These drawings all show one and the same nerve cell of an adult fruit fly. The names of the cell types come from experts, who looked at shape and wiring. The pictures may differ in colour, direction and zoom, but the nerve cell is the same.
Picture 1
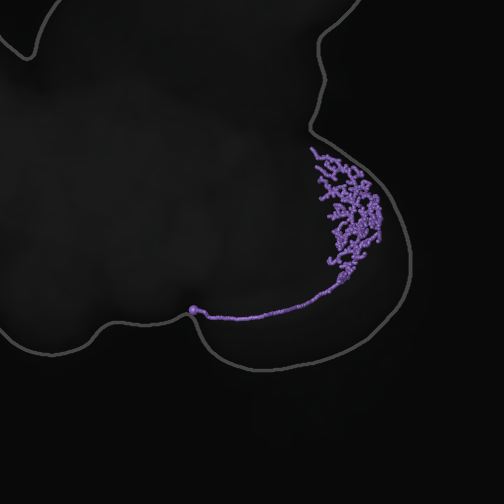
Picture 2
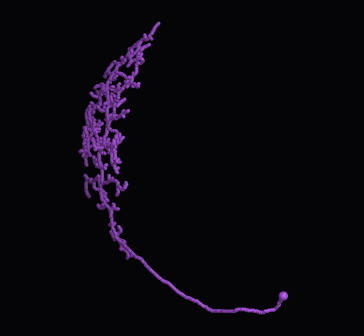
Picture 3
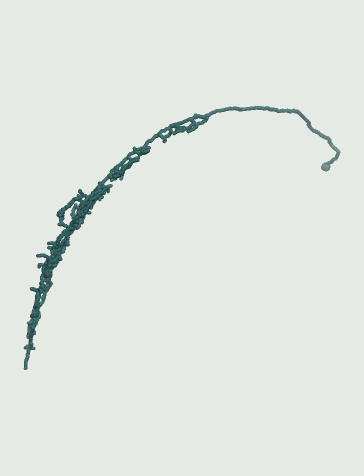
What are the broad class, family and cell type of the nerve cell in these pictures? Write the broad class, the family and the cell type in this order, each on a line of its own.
optic-lobe intrinsic neuron
Cm
Cm13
